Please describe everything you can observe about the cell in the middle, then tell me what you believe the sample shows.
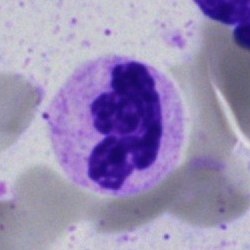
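On the right of the cell lies the nucleus, leaving a wider band of cytoplasm on the left. Its chromatin is dark purple and coarsely clumped. The cytoplasm is abundant and pale lilac-pink, with fine pinkish-violet granules scattered through it. The cell is a segmented neutrophil.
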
